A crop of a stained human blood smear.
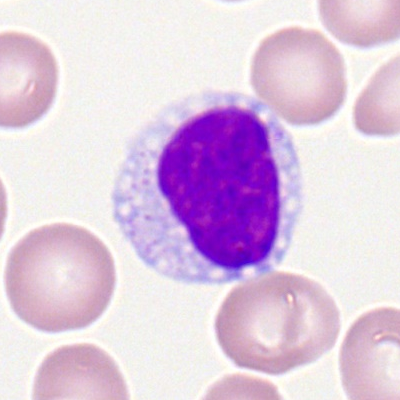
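Lymphocyte, the central cell in a stained human blood smear. Its nucleus seems to be a single unlobed mass, lying off-centre toward the right side of the cell. The cytoplasm reads as pale blue-grey, and I notice many small clear vacuoles scattered through it.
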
